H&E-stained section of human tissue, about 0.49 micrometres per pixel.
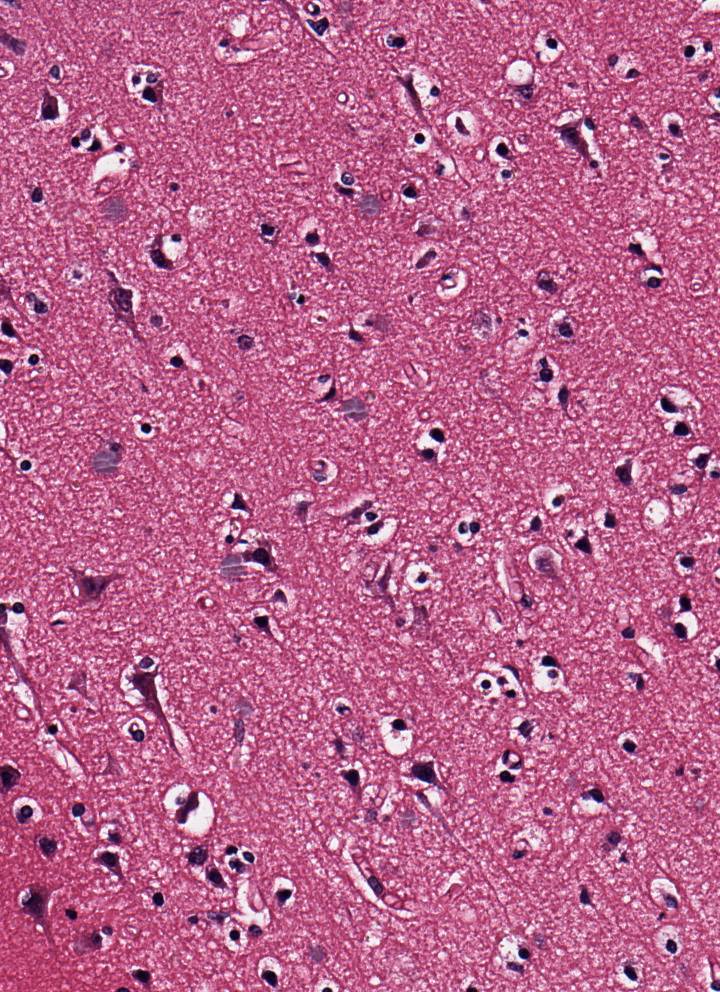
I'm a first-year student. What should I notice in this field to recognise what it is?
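Cerebral cortex is the main tissue here. Neurons with angular, triangular bodies and tapering processes lie throughout.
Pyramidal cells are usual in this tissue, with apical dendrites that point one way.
The elongated cell bodies and processes run roughly parallel, diagonally across the field.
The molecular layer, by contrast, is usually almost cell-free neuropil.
The background is a pink, finely granular and finely vacuolated neuropil with cells scattered singly through it. Many small, round, dark-staining nuclei with little visible cytoplasm lie among the neurons.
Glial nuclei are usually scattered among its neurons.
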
